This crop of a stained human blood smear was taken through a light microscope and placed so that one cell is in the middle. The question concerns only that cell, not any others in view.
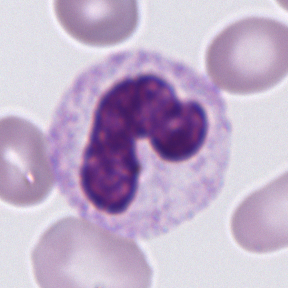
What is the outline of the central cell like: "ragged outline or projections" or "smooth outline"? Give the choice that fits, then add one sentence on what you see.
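Smooth outline. The cell outline is round and smooth.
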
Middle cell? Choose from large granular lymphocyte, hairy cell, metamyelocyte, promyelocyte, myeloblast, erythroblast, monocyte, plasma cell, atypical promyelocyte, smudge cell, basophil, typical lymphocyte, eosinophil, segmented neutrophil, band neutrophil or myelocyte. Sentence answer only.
Looking at the middle of the crop, the cell there is a segmented neutrophil.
